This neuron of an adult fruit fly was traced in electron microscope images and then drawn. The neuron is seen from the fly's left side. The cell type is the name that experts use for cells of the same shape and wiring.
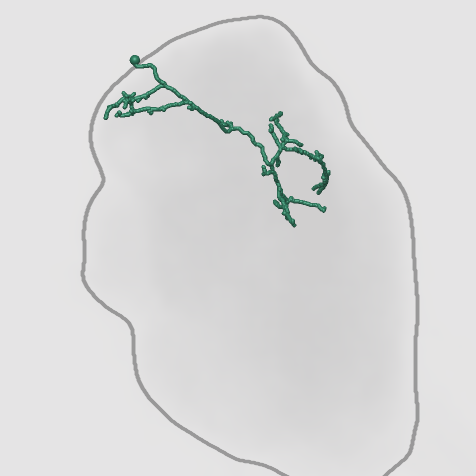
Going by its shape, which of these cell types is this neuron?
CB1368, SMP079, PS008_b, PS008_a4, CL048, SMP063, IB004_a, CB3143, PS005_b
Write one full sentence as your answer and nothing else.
It is the cell type CB3143 to which this neuron belongs.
